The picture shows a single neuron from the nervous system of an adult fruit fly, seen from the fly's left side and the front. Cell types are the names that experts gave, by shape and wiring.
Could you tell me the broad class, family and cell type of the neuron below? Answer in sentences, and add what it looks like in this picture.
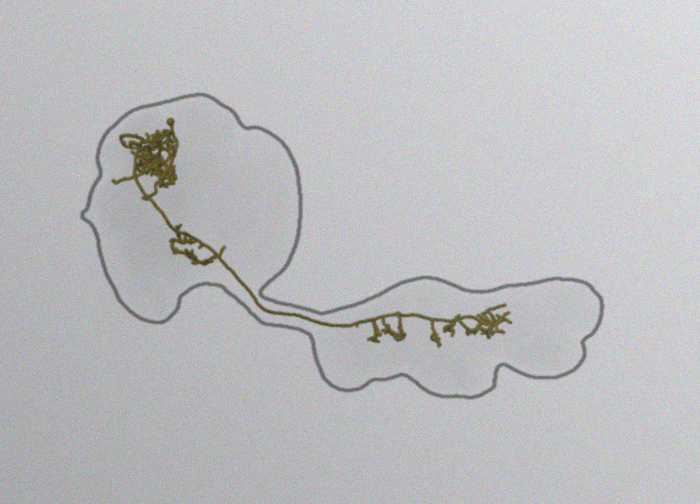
This is a descending neuron. The family is hemilineage SMPpm1. Its cell type is DNpe043. The cell body can be seen at the upper left of the picture. In this view it is wider than it is tall.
